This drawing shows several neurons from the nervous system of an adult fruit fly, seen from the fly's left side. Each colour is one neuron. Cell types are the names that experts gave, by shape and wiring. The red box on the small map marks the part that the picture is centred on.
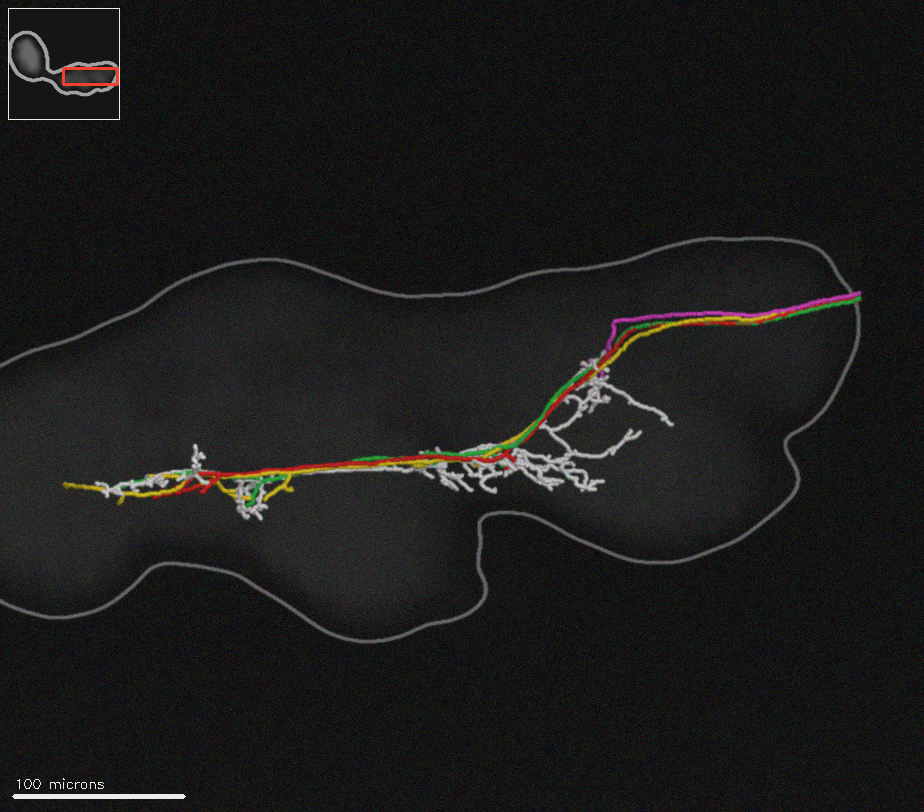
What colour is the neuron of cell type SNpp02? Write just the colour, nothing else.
green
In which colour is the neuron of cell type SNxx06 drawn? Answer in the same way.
magenta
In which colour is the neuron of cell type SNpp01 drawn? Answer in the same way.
yellow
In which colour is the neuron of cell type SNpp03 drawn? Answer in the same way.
red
